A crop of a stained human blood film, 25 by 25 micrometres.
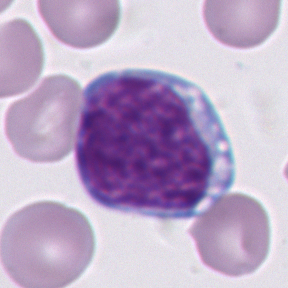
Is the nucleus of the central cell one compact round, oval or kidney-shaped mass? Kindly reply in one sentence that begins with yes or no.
Yes, the cell's nucleus is compact, undivided and round, oval or kidney-shaped.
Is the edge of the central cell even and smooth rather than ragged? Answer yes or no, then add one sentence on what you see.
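Yes. The cell outline is smooth and rounded, with no projections from the surface.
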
